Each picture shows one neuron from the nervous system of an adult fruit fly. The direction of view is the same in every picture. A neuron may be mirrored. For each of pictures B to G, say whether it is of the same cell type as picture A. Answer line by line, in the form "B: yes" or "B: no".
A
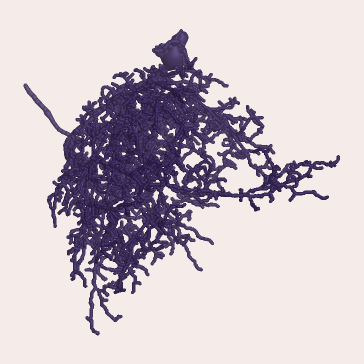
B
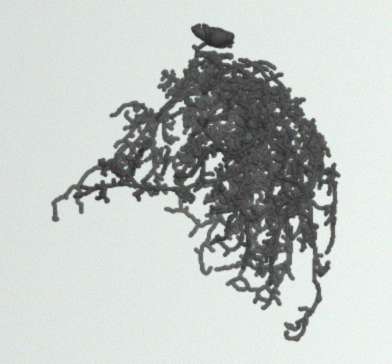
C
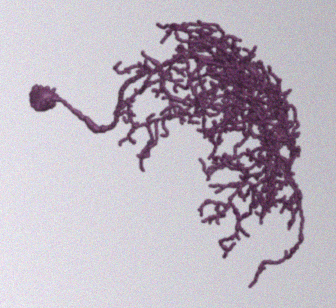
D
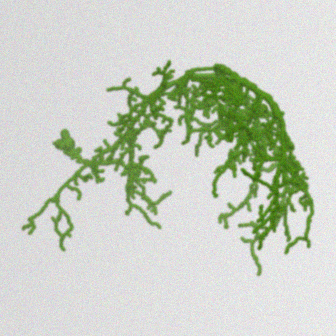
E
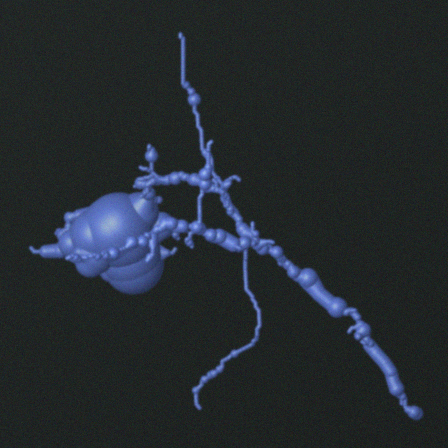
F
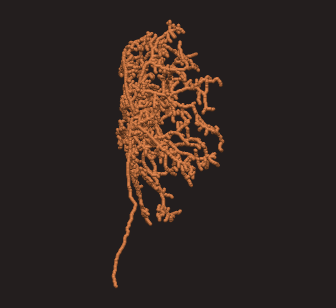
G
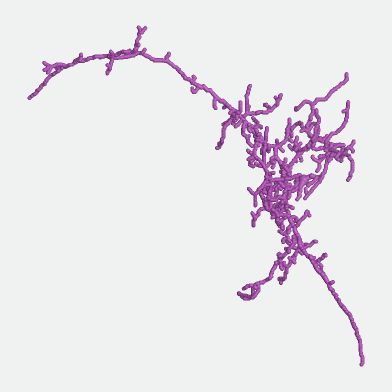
B: yes
C: yes
D: yes
E: no
F: no
G: no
